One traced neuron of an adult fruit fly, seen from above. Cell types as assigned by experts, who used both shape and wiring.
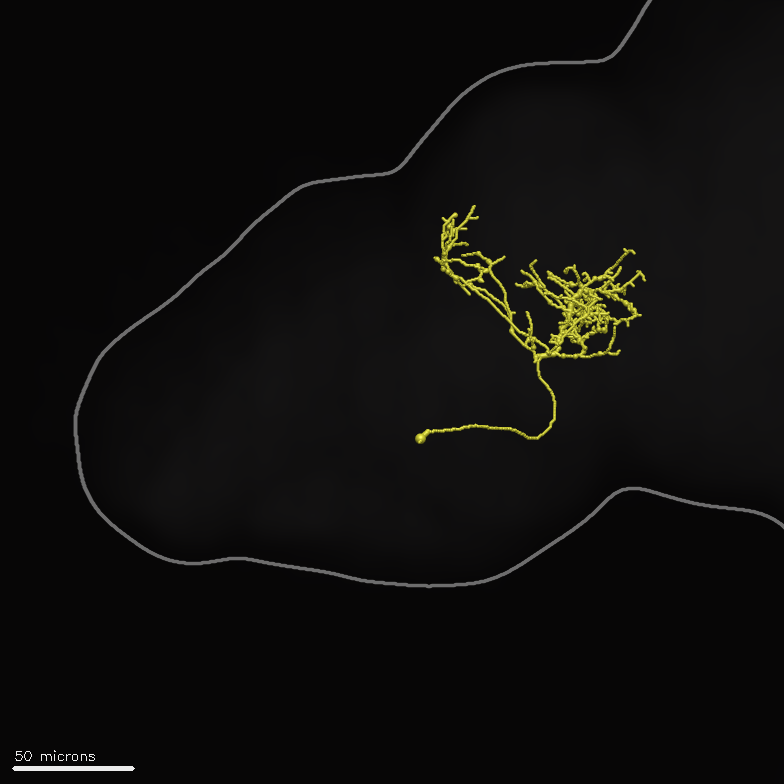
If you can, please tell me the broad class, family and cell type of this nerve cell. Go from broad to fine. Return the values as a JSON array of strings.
["central-brain intrinsic neuron", "hemilineage VPNp&v1_posterior", "PVLP111"]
